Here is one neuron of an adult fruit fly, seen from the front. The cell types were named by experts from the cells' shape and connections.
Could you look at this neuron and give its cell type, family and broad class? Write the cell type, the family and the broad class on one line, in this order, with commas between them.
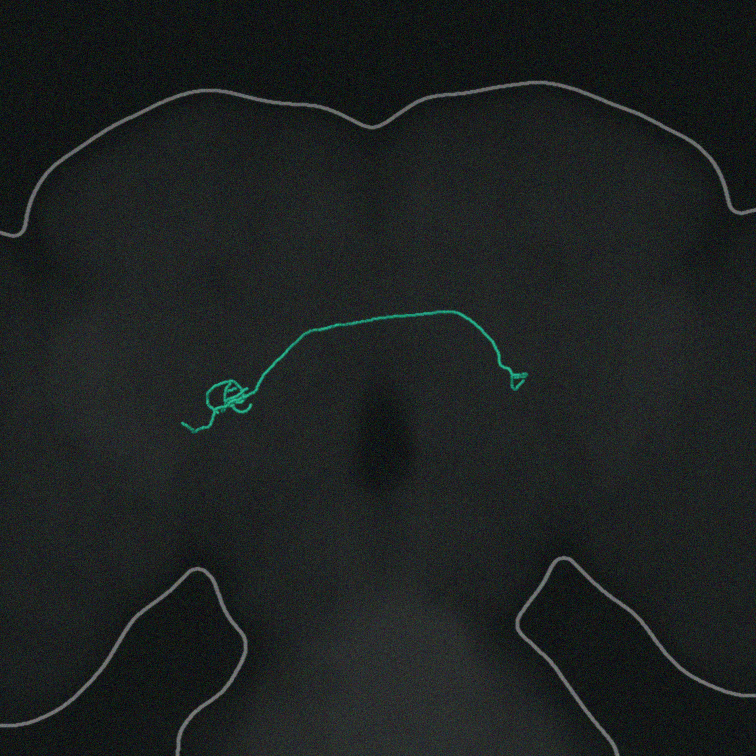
ORN_VA1d, class olfactory, sensory neuron entering the brain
